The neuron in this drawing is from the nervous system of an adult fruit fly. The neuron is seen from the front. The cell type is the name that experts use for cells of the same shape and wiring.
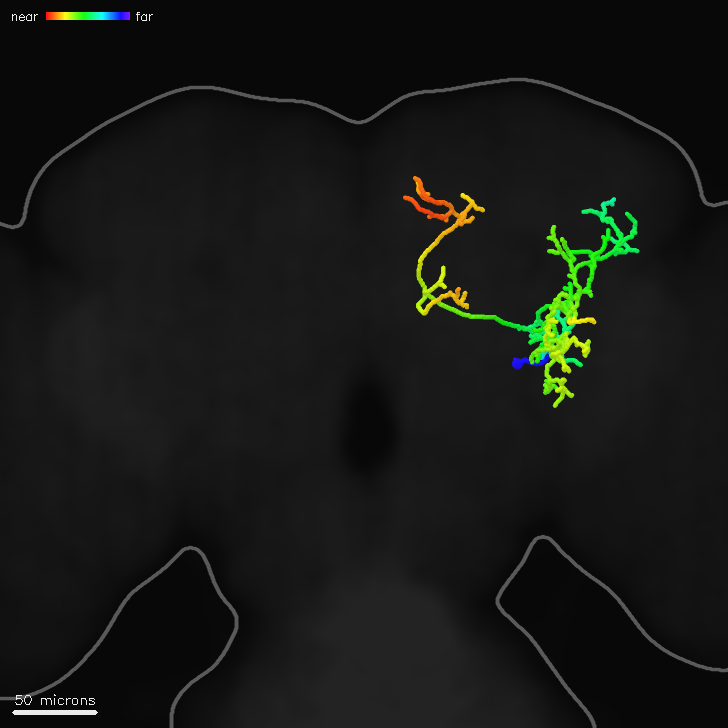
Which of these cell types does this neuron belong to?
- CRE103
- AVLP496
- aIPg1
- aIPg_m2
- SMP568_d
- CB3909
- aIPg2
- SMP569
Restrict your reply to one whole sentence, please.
The cell type carried by this neuron is CB3909.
